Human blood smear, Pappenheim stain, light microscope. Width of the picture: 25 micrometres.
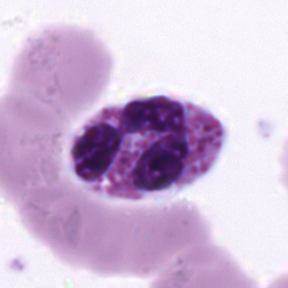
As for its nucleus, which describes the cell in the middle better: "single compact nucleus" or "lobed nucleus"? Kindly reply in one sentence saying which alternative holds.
Rather than one mass, the nucleus consists of distinct lobes.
